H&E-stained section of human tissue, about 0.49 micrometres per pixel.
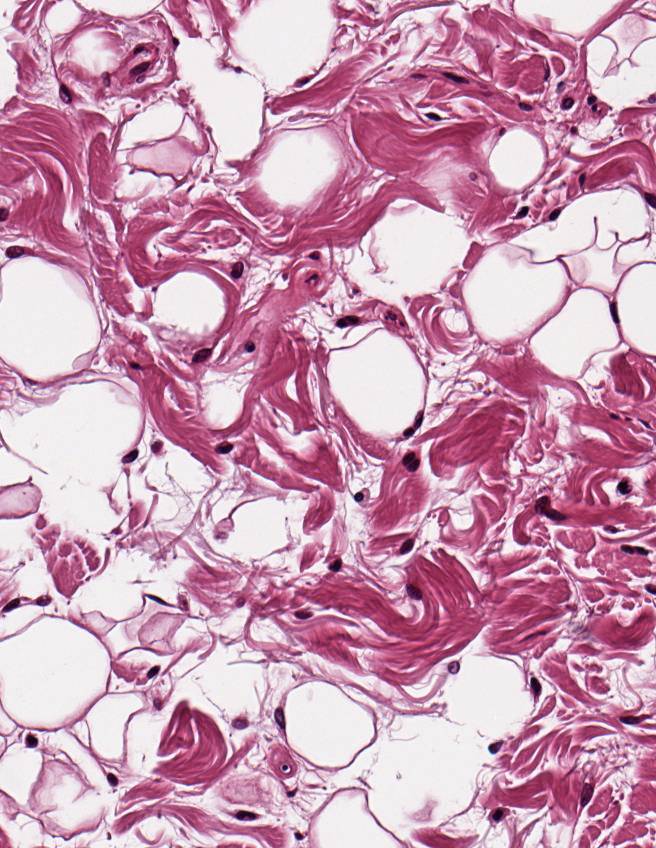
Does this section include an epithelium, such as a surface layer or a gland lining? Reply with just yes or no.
No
